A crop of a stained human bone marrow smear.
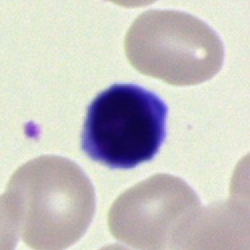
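Lymphocyte, the one in the centre of this stained bone marrow smear. Its nucleus takes up nearly the whole cell, and the chromatin is dense, staining deep dark purple all the way through. No granules show in the cytoplasm, and the surface has no projections or blebs.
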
